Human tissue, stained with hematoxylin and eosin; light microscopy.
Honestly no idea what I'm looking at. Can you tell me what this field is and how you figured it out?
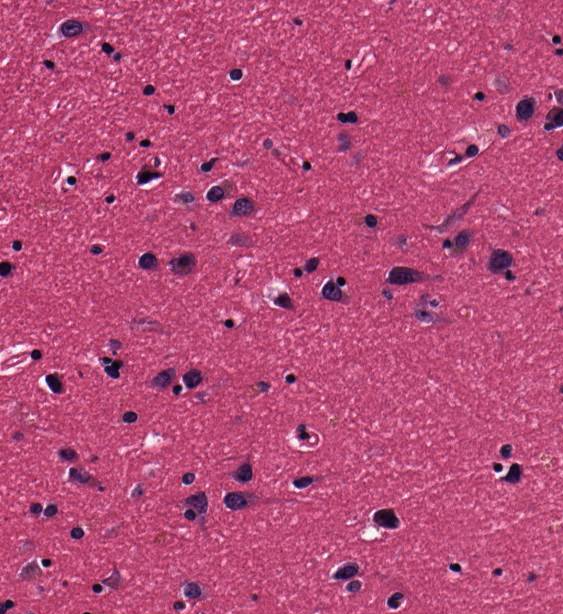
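Field: cerebral cortex. Finely granular, fibrillary pink neuropil throughout; cells scattered singly, no glands or tubules. Larger neurons with triangular, pyramidal-shaped purple cell bodies scattered across the field.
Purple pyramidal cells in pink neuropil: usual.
Numerous small, round, dark nuclei, little or no cytoplasm, among them.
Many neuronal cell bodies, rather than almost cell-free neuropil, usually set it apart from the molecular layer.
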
